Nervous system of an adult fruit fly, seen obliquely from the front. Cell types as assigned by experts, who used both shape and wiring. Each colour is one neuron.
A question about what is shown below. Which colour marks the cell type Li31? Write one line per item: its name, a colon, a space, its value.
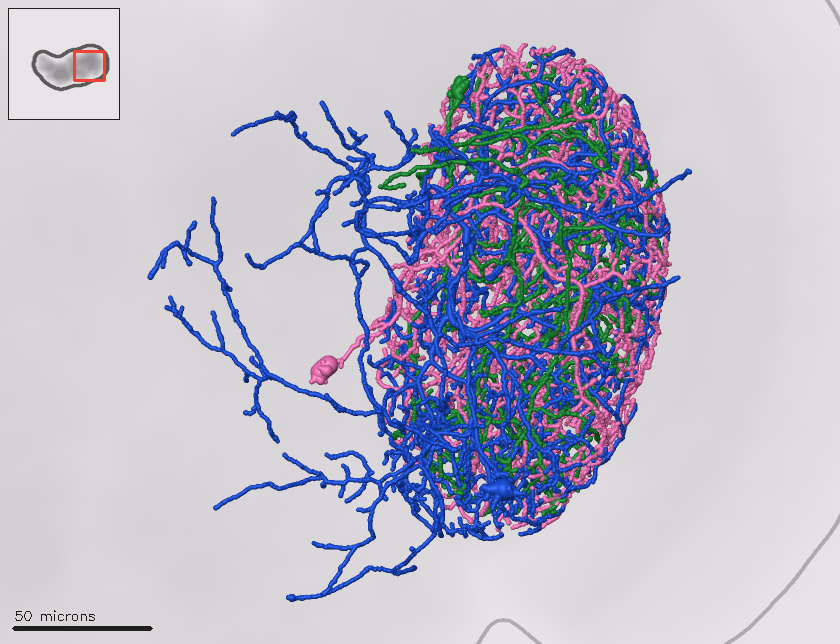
colour: pink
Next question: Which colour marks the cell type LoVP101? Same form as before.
colour: blue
